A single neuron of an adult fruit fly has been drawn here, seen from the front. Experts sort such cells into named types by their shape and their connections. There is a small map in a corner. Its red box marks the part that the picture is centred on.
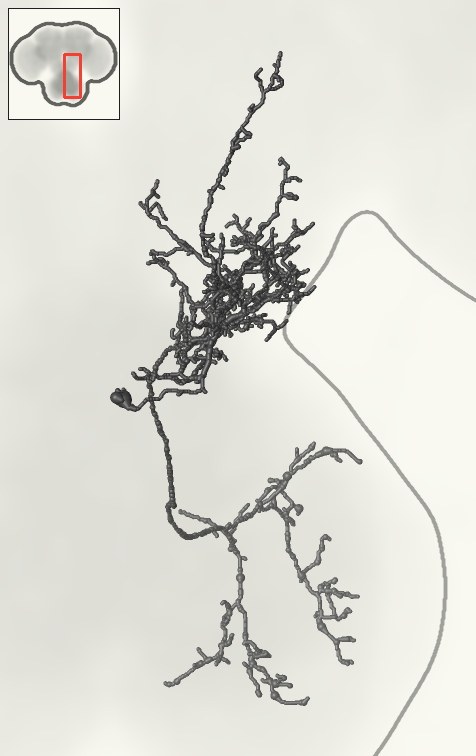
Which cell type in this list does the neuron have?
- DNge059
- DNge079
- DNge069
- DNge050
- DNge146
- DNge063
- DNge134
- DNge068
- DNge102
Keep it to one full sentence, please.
As its cell type, this neuron has DNge068.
